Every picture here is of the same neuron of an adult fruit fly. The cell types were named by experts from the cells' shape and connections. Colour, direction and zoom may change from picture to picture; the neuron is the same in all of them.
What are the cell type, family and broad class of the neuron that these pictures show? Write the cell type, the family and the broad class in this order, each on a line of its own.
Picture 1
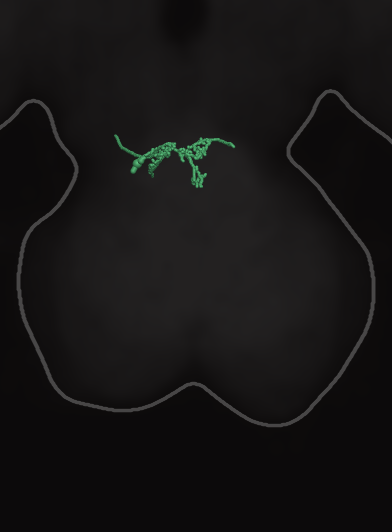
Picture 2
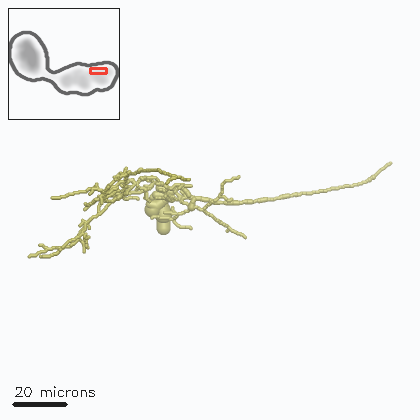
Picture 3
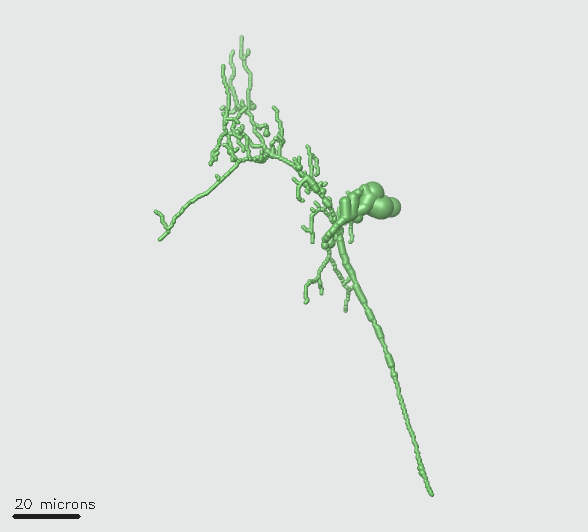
MNad54
MNad
motor neuron of the nerve cord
